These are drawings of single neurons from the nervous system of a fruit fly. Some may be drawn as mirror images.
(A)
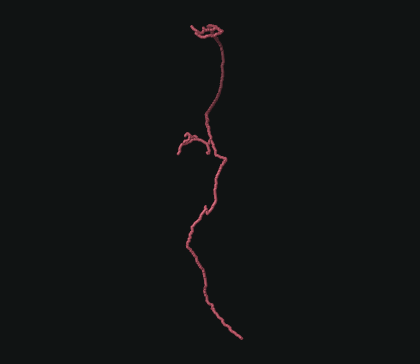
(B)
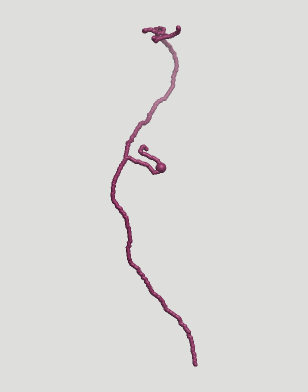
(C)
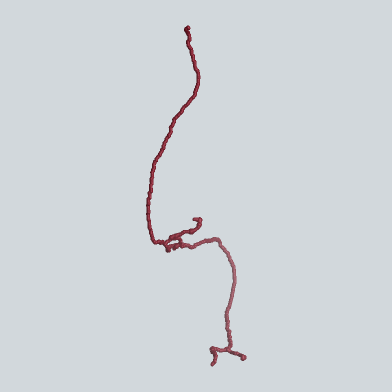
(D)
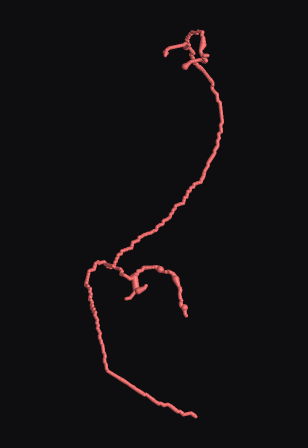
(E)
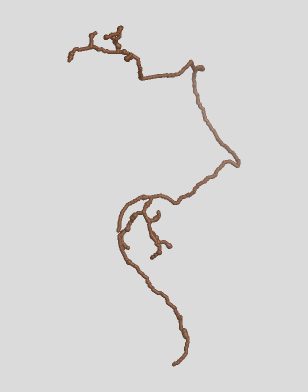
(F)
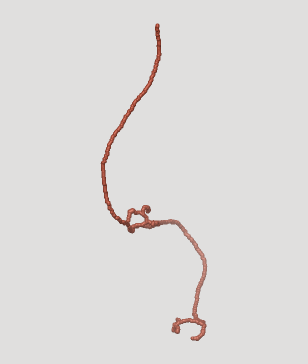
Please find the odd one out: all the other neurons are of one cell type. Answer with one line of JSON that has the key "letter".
{"letter": "E"}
